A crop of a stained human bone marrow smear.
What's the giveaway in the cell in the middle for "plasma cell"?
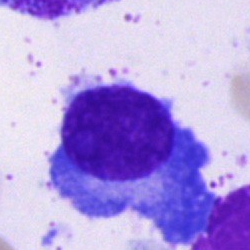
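Sure, the nucleus sitting off-centre toward the top fits a plasma cell.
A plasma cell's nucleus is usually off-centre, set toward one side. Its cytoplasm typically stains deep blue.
Here the cytoplasm stains a clear blue, so that part doesn't quite match. Otherwise, the chromatin is dark purple and fairly dense, with only mild mottling, and most of the cytoplasm lies below and to the right of the nucleus.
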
